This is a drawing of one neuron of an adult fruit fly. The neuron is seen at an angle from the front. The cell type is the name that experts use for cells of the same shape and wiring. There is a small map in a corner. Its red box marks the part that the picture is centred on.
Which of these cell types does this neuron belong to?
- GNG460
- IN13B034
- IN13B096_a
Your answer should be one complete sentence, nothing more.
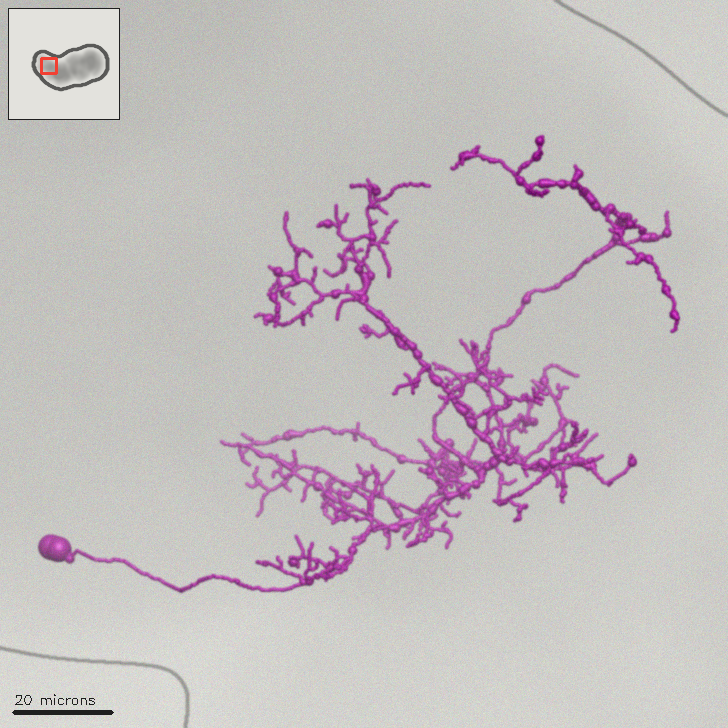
The cell type this neuron represents is IN13B034.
